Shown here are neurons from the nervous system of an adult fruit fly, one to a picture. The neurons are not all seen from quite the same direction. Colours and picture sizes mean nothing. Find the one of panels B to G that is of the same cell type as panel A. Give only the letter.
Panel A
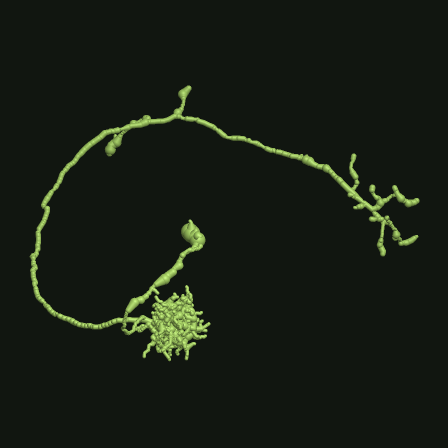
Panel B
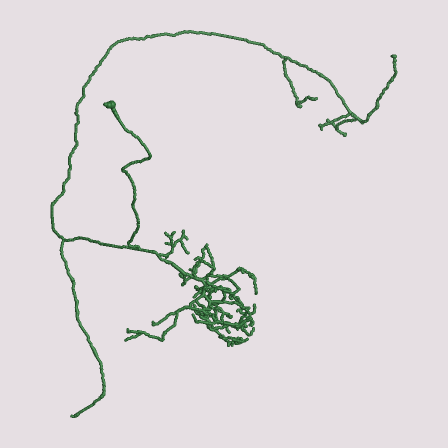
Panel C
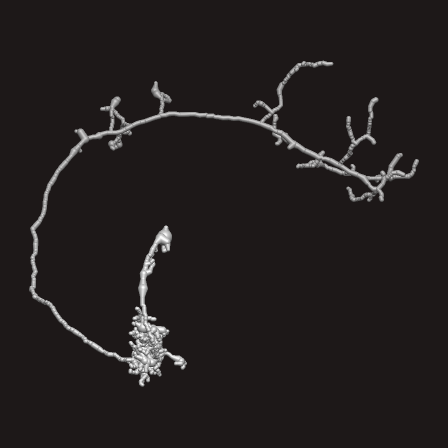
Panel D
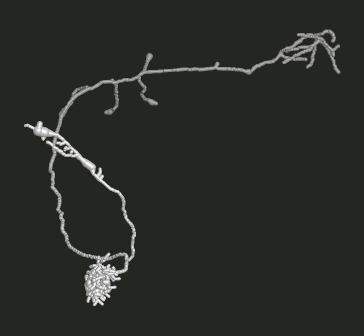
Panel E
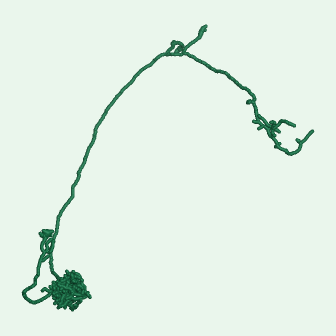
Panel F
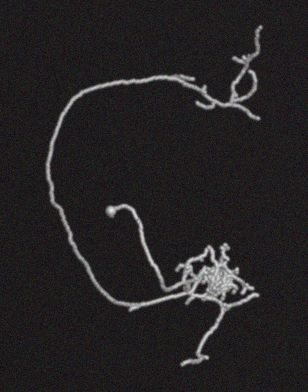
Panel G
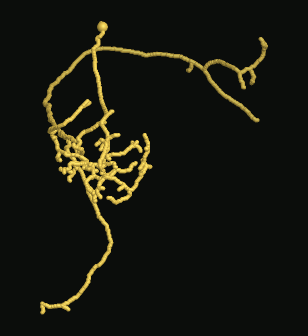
E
